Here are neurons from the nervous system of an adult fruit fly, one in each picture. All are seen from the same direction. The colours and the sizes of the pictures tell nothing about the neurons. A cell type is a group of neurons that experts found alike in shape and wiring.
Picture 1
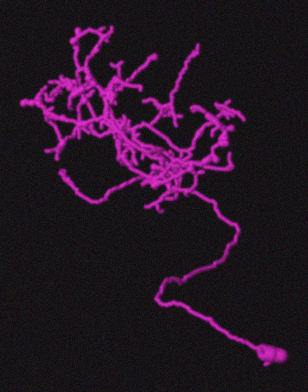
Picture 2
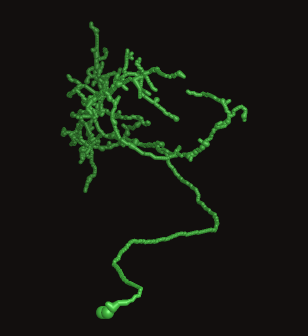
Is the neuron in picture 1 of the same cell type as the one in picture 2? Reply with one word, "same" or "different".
different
